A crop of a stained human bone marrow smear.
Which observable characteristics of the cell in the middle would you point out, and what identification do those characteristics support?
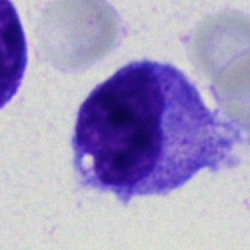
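Hmm, the chromatin is deep purple and finely stippled, not coarsely clumped. The outline is irregular, not smoothly round, and its right edge is ragged with small frayed cytoplasmic projections. One small clear white spot sits at the lower left edge. It's a myelocyte.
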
